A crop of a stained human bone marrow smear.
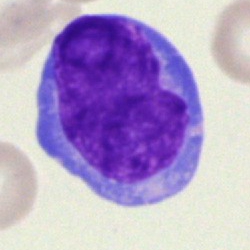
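Blast, central cell. Nucleus fills most of the cell; indentation on its right side. Chromatin dark purple, patchy and mottled. Cytoplasmic rim thinnest at the top.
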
